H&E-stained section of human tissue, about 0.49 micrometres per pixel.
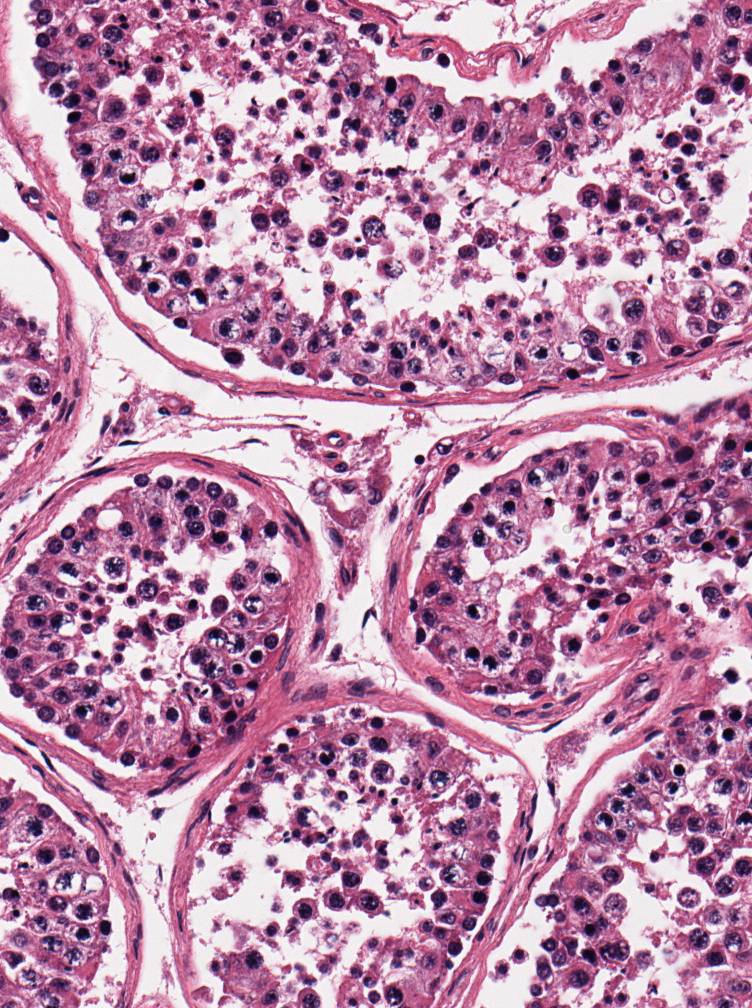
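Testis: rounded tubules cut across, the largest spanning the top of the field. Each is lined by a stratified epithelium of germ cells many layers thick. Many cells in the middle layers are spermatocytes, with large round nuclei and coarse, clumped dark chromatin. Toward the lumen lie the small, round, dark-staining nuclei of spermatids.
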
